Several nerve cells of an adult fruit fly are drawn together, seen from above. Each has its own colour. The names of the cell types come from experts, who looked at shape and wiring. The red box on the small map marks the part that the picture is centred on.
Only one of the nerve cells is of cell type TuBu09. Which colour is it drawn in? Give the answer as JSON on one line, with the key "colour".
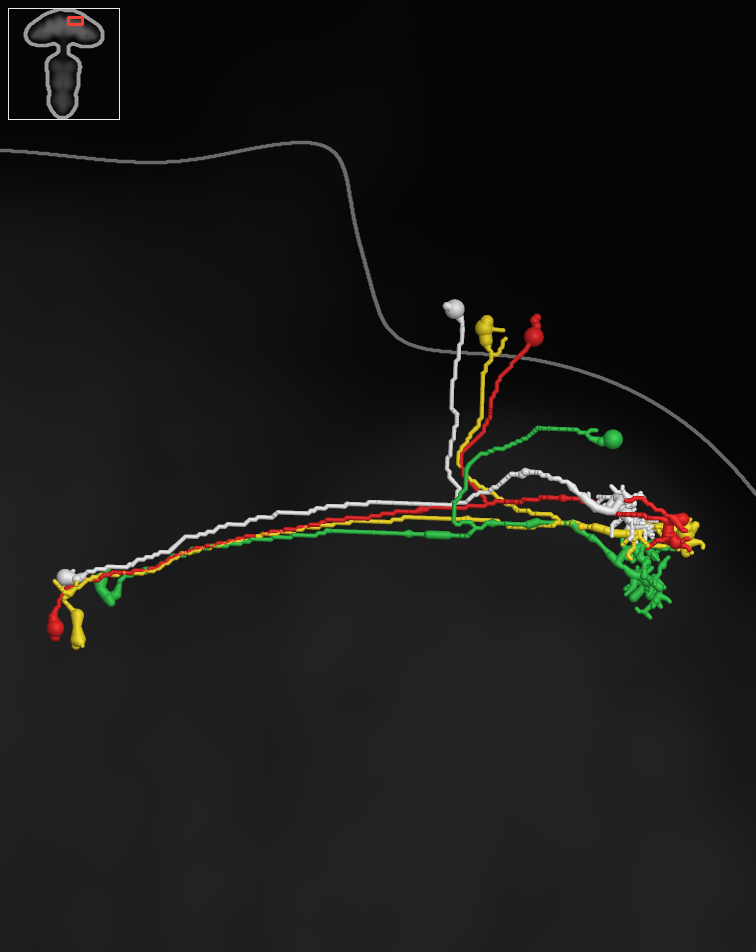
{"colour": "red"}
